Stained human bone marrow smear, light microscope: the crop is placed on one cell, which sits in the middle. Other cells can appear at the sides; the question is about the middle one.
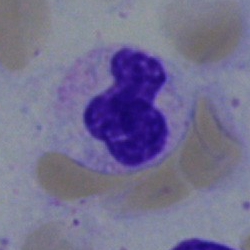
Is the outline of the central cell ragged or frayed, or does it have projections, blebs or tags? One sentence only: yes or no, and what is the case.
No, the outline of the cell is not ragged or frayed; it is smooth.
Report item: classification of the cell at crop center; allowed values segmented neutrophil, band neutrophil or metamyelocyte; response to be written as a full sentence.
Present in the middle of the crop is a band neutrophil.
